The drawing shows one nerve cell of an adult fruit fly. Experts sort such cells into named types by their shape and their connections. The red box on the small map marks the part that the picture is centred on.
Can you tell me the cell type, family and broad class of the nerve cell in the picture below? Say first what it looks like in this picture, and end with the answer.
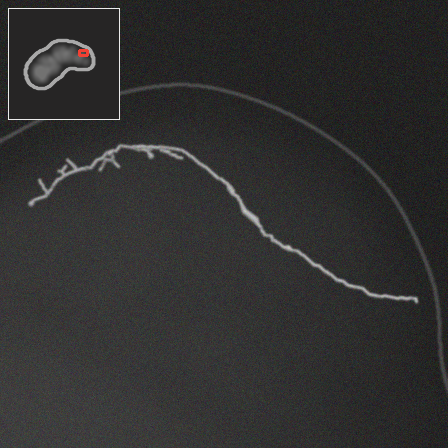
No cell body is drawn. There are a dozen or fewer branch ends. Its cell type is SNta28. Its family is called class mechanosensory tactile. Its broad class is sensory neuron entering the nerve cord.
